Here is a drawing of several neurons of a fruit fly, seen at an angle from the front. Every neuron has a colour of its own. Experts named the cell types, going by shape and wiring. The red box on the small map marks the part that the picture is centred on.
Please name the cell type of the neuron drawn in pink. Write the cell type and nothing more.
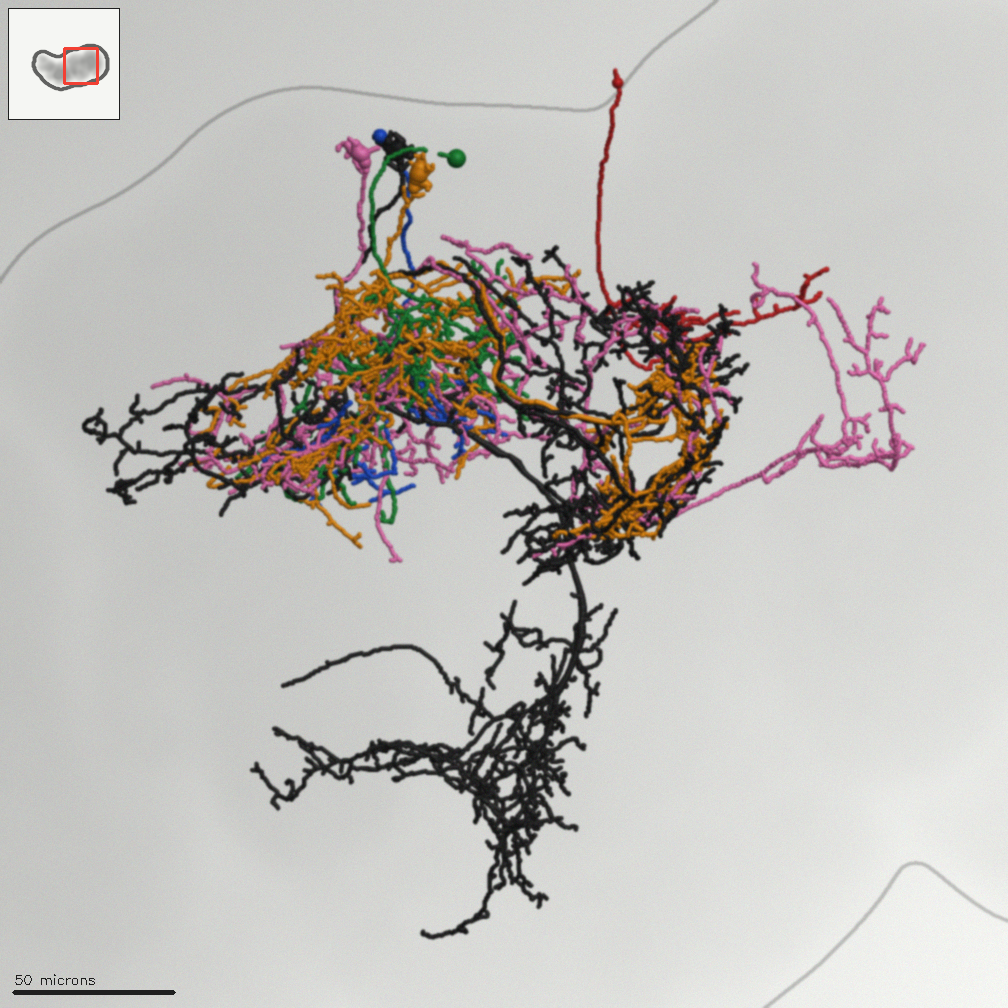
IB017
